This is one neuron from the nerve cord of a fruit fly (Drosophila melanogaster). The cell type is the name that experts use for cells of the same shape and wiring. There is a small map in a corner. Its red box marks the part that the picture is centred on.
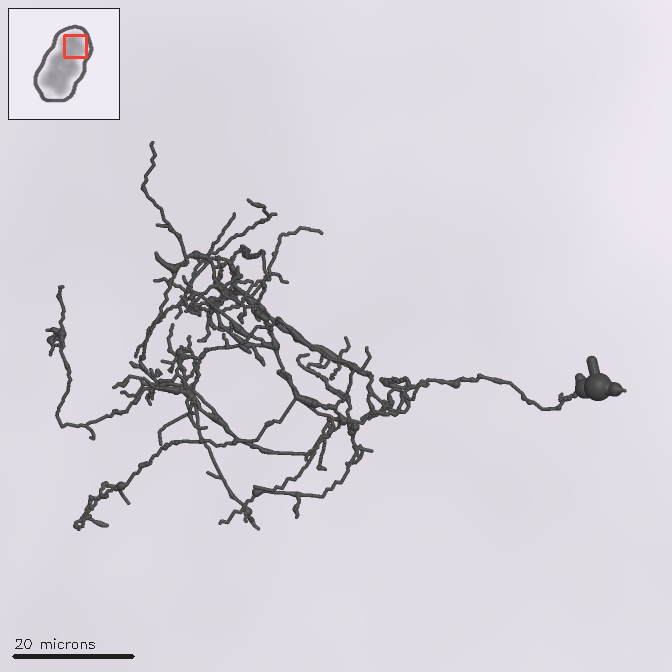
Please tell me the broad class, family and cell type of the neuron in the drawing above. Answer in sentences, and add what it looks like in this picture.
This is a motor neuron of the nerve cord. The family is MNad. It is of cell type MNad05. From left to right in the picture it spans about 100 microns. Dozens of branch ends can be seen.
